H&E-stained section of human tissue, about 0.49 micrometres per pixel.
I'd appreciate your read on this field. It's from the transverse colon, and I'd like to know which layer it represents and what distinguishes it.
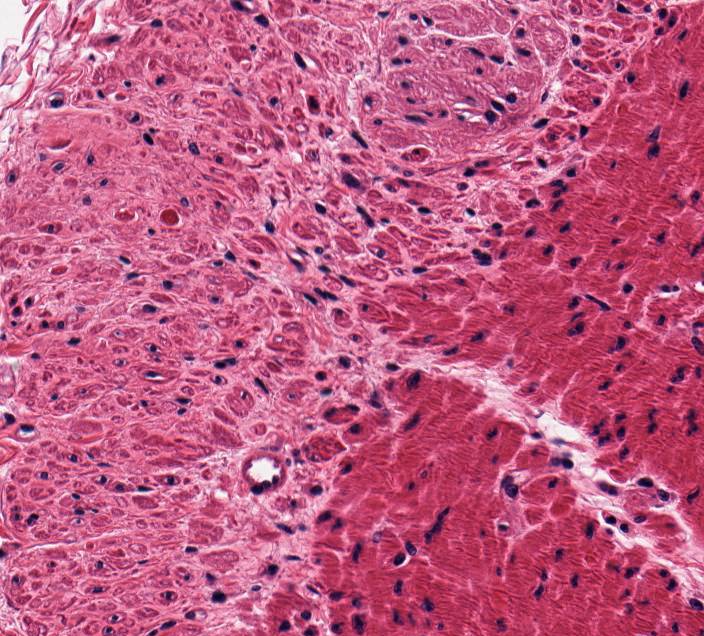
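Smooth muscle. Left, paler zone: cells cut across as small rounded or polygonal profiles, each with one central nucleus, often haloed by pale cytoplasm. Right, deeper red zone: cells lengthwise or oblique, nuclei elongated and cigar-shaped.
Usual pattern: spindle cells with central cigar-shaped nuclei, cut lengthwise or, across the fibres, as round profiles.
No cross-striations in either zone.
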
